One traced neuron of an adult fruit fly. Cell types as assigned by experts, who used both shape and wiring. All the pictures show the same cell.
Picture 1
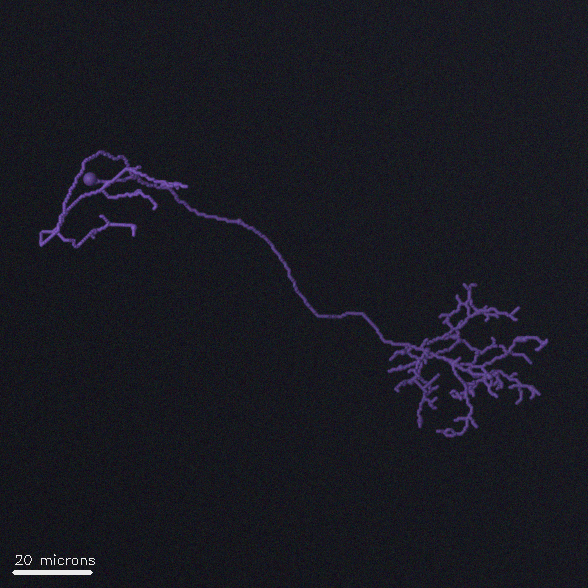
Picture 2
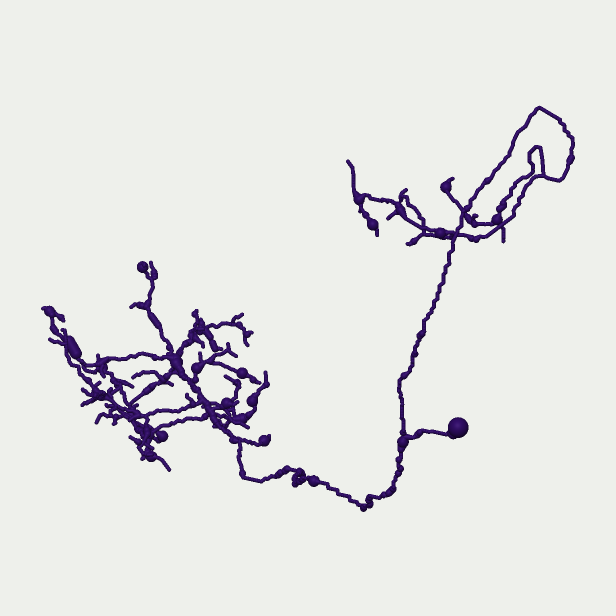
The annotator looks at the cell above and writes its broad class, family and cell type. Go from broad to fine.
optic-lobe intrinsic neuron; MeLo; MeLo3a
